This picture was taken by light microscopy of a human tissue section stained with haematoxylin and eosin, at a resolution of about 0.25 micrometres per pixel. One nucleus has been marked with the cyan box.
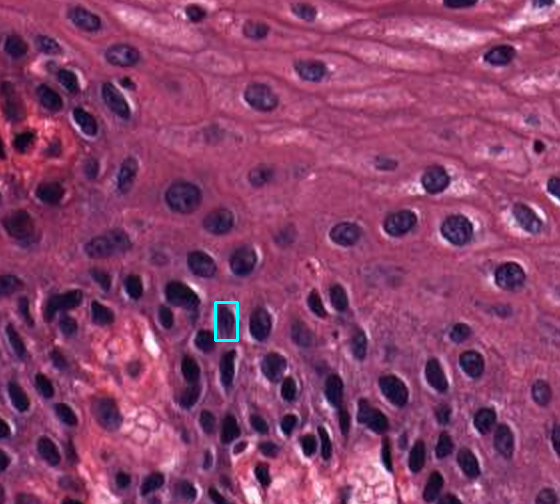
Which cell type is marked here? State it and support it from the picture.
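This is a squamous epithelial cell. The nucleus is oval and elongated, with its long axis running roughly up and down. The nucleus is dark purple and fairly evenly stained, about the same size as the crowded nuclei around it and smaller than the rounder nuclei in the upper layers. Only a thin rim of pink cytoplasm surrounds the nucleus, so the nucleus fills most of the cell.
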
